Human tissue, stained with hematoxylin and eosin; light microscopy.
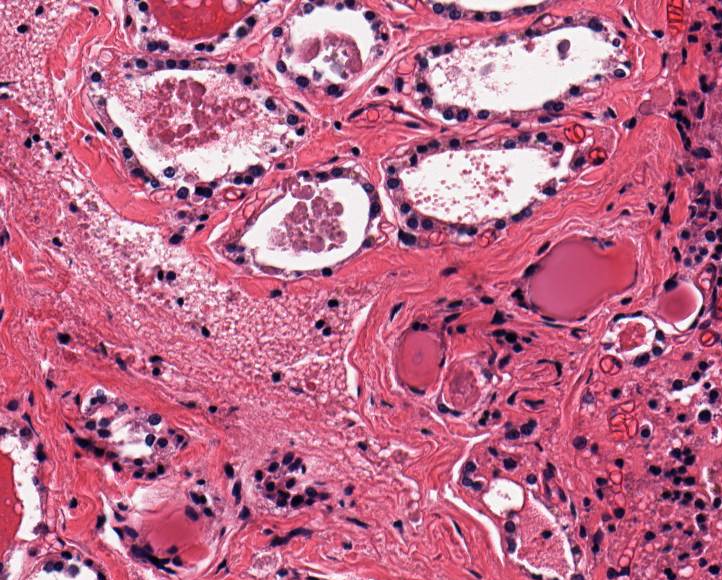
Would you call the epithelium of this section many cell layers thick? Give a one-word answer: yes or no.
No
